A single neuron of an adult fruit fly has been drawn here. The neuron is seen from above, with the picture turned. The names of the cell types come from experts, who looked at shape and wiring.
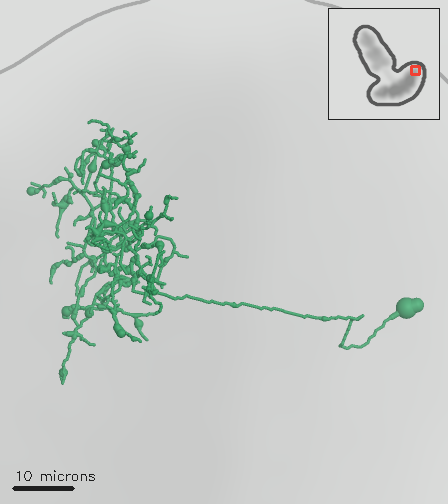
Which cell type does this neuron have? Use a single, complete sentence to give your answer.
As a matter of cell type, the neuron is Cm5.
